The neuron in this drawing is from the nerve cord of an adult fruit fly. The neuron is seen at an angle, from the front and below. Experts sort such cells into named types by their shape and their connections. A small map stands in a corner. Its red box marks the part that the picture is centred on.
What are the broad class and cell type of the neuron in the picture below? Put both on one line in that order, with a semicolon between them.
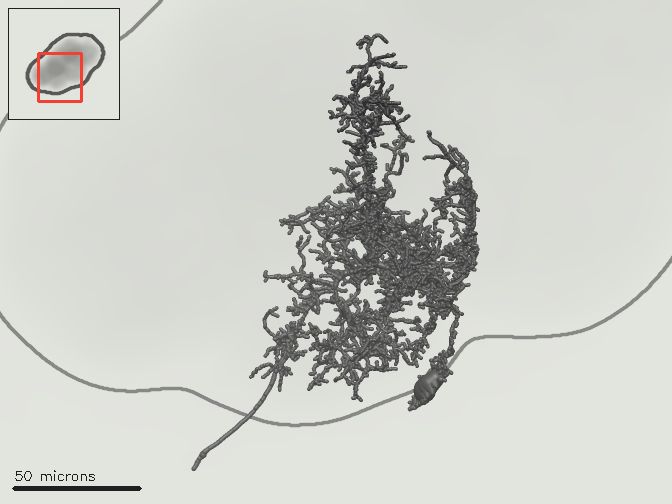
motor neuron of the nerve cord; Ti extensor MN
